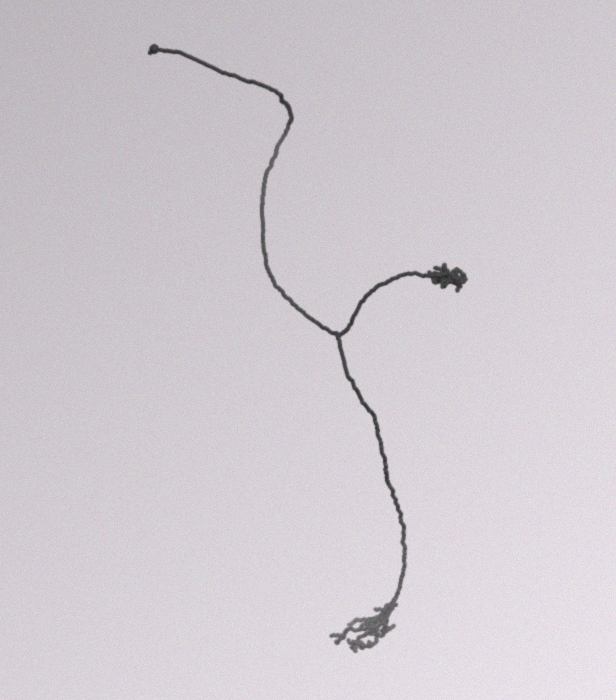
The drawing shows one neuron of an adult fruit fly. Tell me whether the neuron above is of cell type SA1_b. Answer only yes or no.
yes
